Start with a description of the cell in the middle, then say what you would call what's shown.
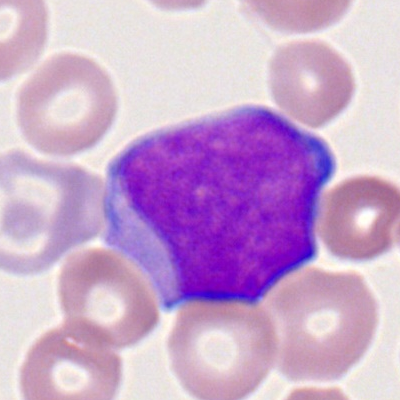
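A single unlobed nucleus fills most of the cell. Its chromatin is finely and evenly stippled, not coarsely clumped. The scant cytoplasm is pale blue and widest as a crescent on the left side. The cell is a myeloblast.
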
